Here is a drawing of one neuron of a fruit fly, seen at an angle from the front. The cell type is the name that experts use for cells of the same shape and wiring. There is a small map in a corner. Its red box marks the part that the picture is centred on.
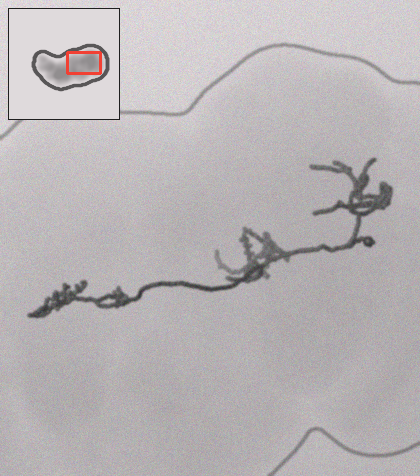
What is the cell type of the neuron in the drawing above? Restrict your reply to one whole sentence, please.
The cell type that fits this neuron is AOTU036.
